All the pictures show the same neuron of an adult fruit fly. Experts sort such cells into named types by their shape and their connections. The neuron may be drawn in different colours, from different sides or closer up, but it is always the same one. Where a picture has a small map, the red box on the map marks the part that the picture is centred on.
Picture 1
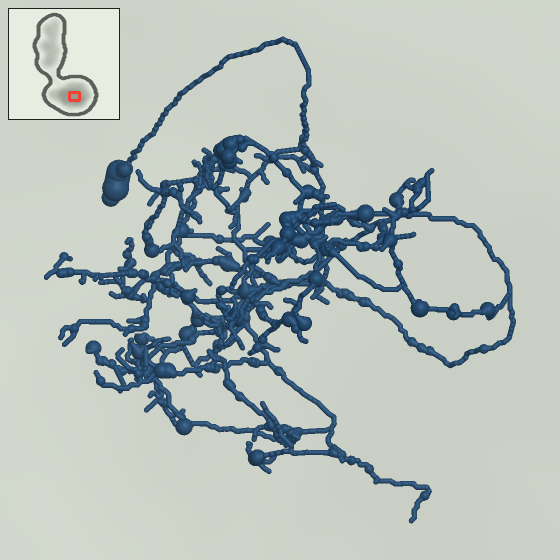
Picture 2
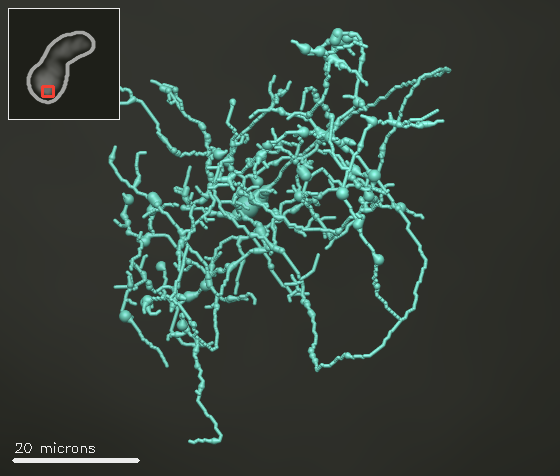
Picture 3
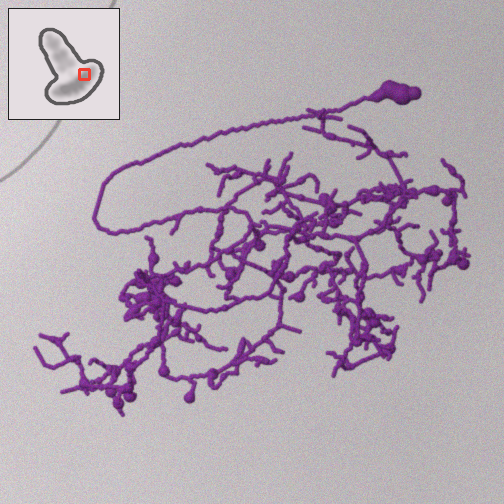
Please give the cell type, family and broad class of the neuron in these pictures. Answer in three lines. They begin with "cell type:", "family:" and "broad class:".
cell type: CB2733
family: hemilineage LHp1
broad class: central-brain intrinsic neuron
